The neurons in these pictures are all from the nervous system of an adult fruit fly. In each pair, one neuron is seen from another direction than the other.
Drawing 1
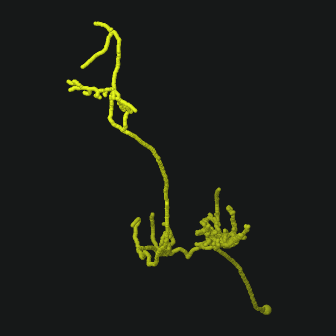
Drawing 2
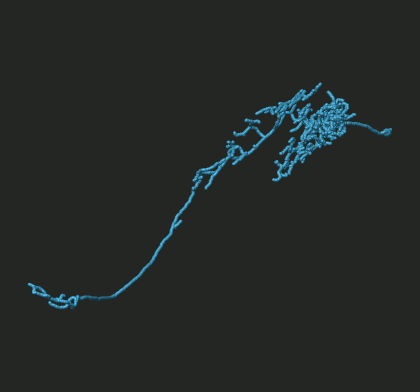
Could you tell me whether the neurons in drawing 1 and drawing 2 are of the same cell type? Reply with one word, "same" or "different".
different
